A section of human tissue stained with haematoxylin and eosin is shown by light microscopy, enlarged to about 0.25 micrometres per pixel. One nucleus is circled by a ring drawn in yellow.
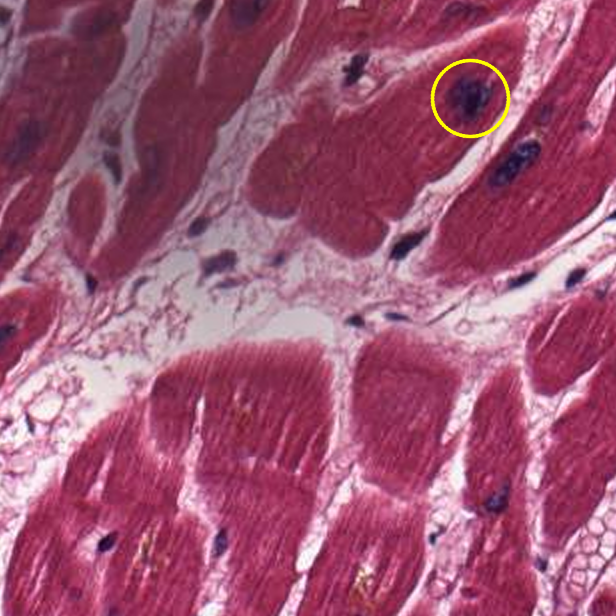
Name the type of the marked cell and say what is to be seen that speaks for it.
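It is a cardiomyocyte. The nucleus is roughly round to slightly irregular, very dark purple, and unevenly dark with a clumped look; it is plumper than the thin, elongated dark nuclei in the pale spaces between the fibres. The nucleus sits centrally across the width of the cell, with pink cytoplasm on all sides of it. The cytoplasm is abundant, deep pink-red, and shows faint streaks running along the length of the cell. The cell is one of several long fibres running diagonally toward the upper right, parallel to its neighbours, and a narrow pale strip separates it from the fibre on its right.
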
